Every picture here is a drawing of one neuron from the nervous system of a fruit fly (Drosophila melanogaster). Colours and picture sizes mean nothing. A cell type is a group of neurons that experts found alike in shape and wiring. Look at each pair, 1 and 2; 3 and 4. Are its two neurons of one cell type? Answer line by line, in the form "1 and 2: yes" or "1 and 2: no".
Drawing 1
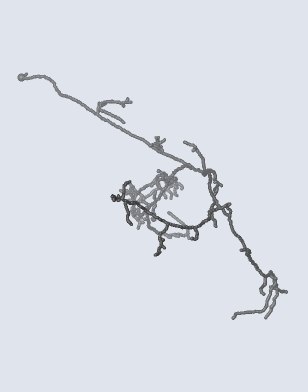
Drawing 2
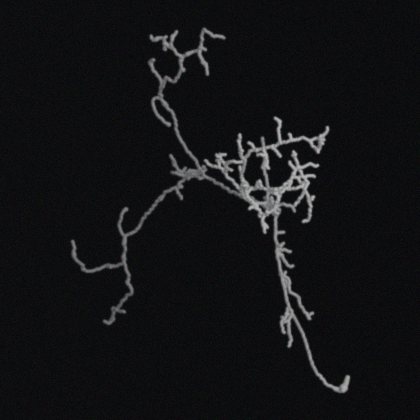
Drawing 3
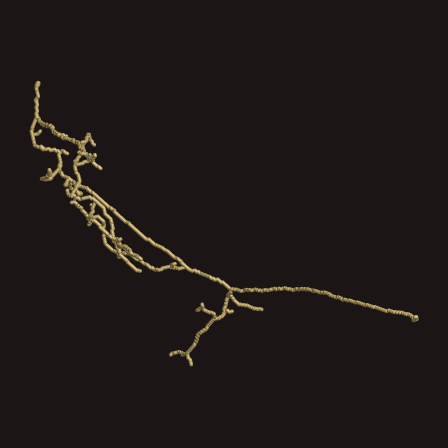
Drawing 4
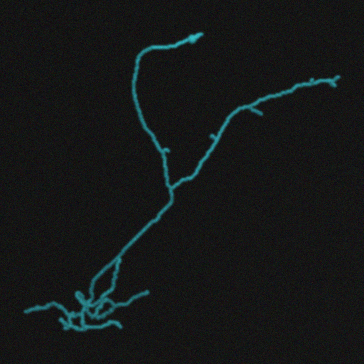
1 and 2: yes
3 and 4: yes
